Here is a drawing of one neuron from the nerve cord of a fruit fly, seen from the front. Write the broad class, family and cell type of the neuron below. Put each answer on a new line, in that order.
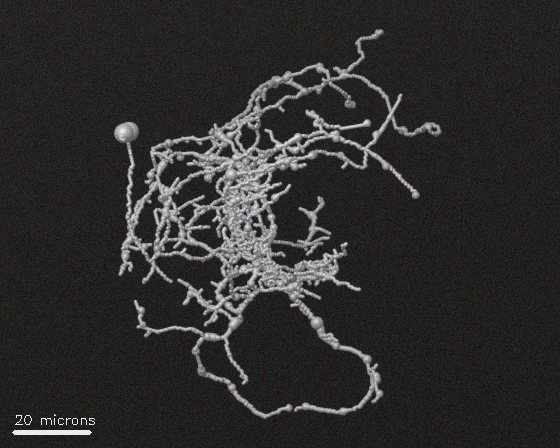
nerve-cord intrinsic neuron
hemilineage 17A
IN17A067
